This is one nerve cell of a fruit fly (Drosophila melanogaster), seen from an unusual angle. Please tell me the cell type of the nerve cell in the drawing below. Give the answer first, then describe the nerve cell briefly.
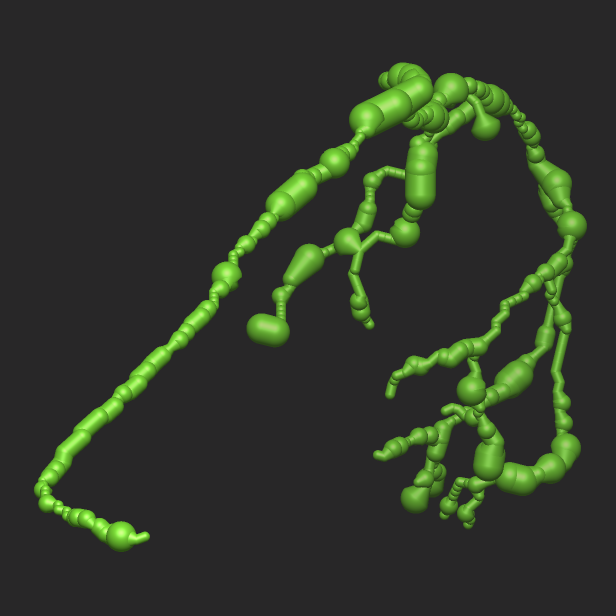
The cell type is ENS4. Its broad class is sensory neuron entering the brain. No cell body is drawn. In this view it is about as wide as it is tall.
